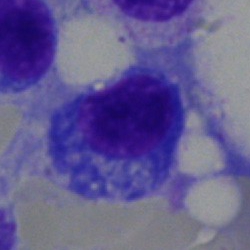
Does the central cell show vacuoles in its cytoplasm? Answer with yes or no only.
Yes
